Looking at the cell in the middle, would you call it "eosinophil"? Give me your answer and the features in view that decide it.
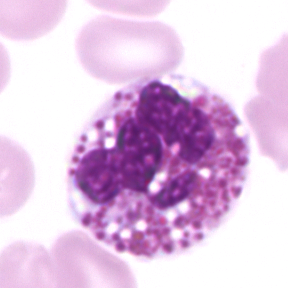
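The cell has a smooth outline, round to slightly oval. Its nucleus lies in lobes with dark purple, coarsely clumped chromatin and no visible nucleoli. Coarse round reddish-pink granules pack the cytoplasm, lying around the lobes without hiding their outlines, and small clear unstained spots are scattered among them.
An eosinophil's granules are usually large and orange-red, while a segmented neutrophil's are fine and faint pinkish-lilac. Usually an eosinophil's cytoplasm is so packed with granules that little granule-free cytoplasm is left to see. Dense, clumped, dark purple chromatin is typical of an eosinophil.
So the coarse granules packing this cell speak for eosinophil and against segmented neutrophil, and the dark clumped chromatin fits eosinophil too. Yes, eosinophil is right for this cell.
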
